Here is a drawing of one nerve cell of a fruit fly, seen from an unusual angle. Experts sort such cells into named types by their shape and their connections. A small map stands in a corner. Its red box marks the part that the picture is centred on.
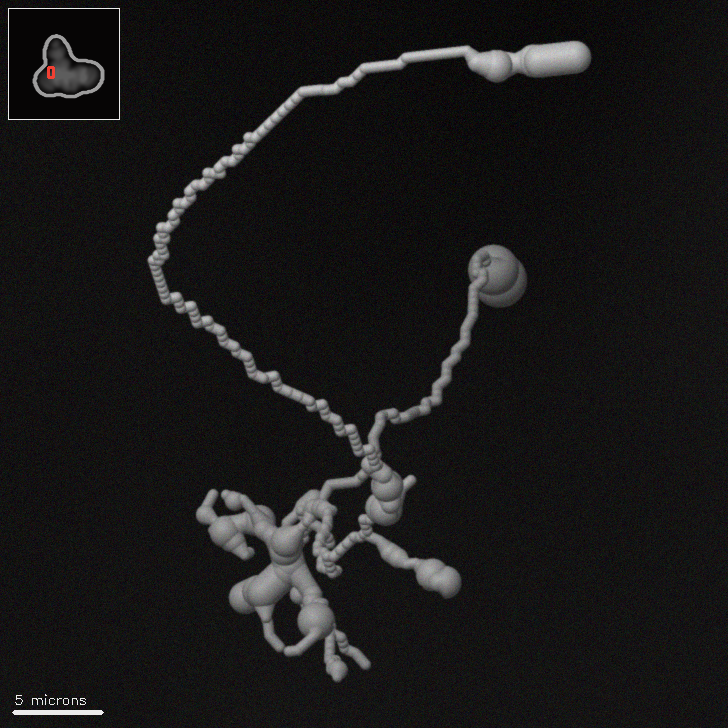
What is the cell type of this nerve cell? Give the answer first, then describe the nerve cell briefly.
Its cell type is Tm2. Its broad class is optic-lobe intrinsic neuron. By the scale bar it is about 35 microns tall in this view. In this view it is taller than it is wide.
